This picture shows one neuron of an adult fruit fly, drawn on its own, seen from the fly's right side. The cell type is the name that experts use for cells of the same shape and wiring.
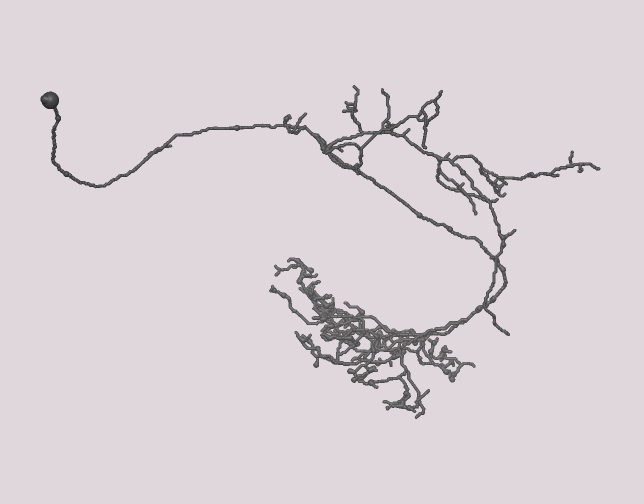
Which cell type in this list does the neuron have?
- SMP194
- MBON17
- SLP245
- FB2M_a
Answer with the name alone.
FB2M_a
